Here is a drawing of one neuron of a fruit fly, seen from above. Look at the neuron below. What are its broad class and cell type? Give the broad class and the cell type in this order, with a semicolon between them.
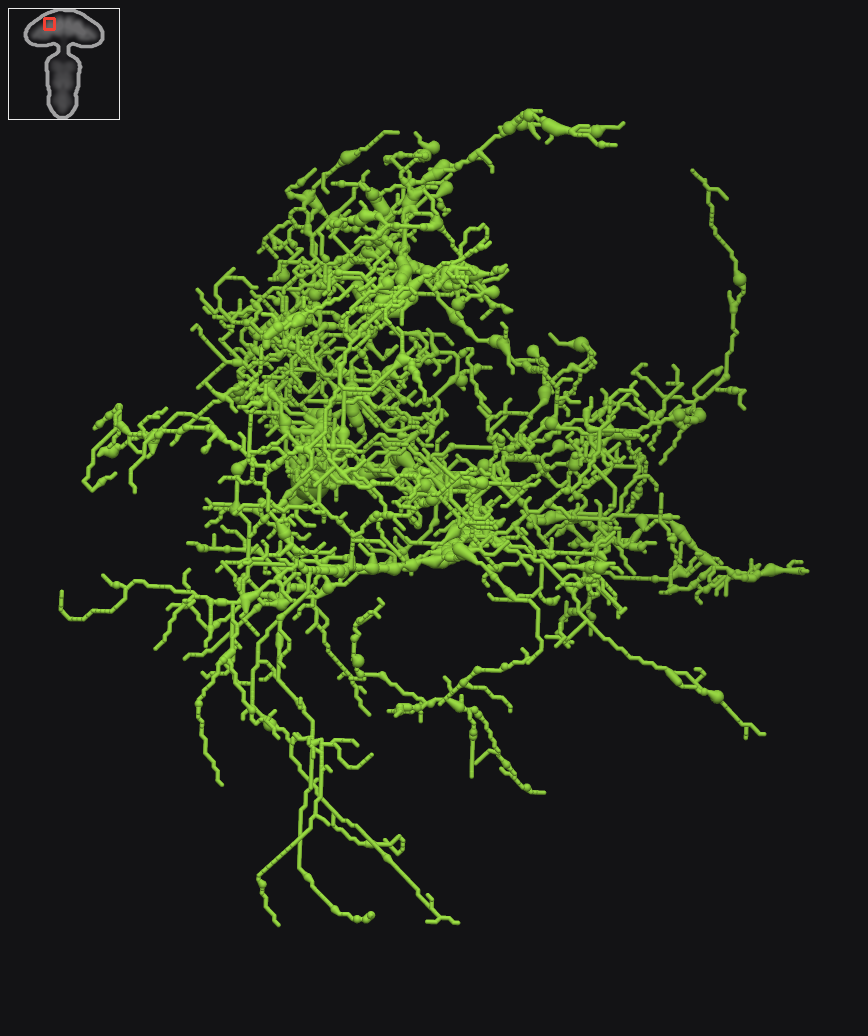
central-brain intrinsic neuron; AVLP346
